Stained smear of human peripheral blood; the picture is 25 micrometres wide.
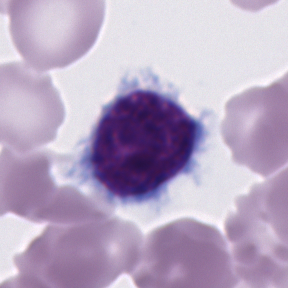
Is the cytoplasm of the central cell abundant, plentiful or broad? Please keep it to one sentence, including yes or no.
No, the cytoplasm amounts to no more than a narrow rim.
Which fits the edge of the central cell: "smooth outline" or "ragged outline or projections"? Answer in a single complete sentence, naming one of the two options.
Projections, blebs or tags, or a frayed edge, mark the outline of the cell.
